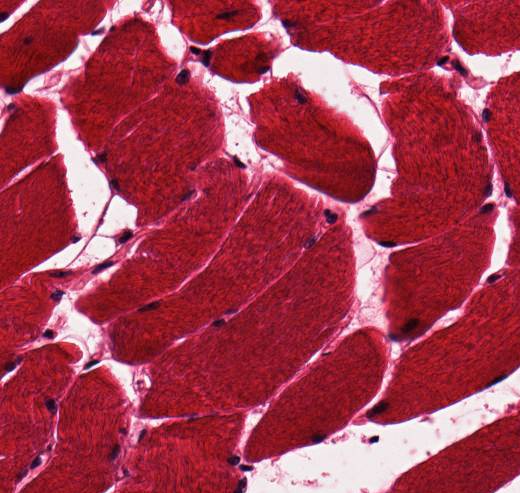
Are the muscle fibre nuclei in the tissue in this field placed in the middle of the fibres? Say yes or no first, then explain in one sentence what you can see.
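No. The nuclei are small, dark and flattened, and lie at the edges of the fibres.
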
